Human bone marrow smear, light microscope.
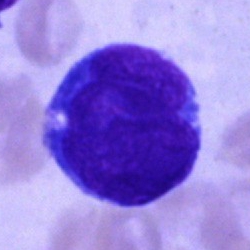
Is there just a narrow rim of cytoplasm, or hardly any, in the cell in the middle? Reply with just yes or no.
Yes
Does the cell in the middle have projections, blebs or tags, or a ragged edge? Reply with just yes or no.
No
